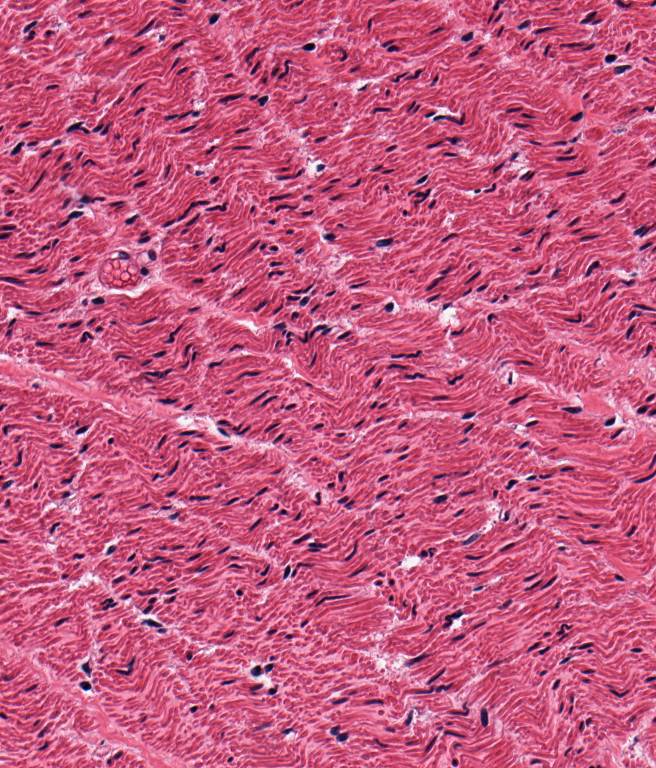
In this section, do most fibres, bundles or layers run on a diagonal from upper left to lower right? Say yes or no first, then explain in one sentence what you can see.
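Yes. Narrow pale clefts of loose tissue divide the fibres into bundles and run from upper left to lower right.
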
